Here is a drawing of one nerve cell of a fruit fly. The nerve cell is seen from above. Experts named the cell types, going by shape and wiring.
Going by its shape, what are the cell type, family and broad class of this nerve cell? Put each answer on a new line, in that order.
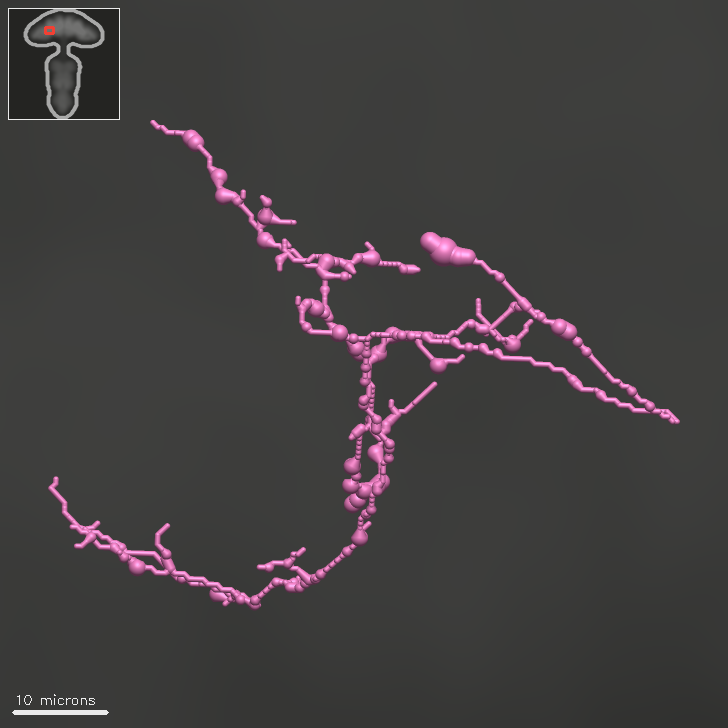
CB1286
hemilineage LHd2
central-brain intrinsic neuron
